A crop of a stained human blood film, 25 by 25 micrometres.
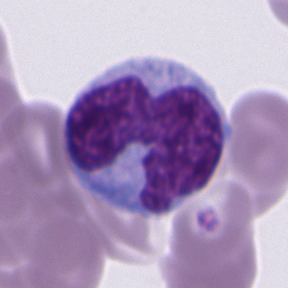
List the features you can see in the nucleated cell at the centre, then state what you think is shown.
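The outline comes first: roughly round, with a smooth edge. Next, the deepest notch in the nucleus opens toward the bottom of the cell. The cytoplasm, checked last, is pale greyish-blue with no coarse granules. Here we have a monocyte.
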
